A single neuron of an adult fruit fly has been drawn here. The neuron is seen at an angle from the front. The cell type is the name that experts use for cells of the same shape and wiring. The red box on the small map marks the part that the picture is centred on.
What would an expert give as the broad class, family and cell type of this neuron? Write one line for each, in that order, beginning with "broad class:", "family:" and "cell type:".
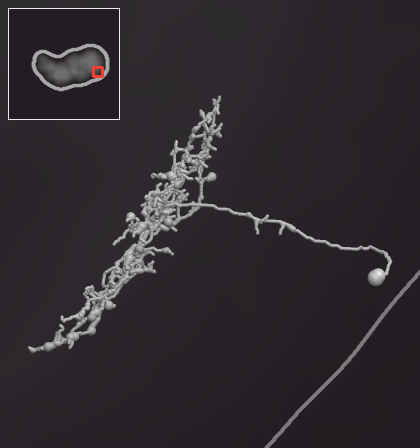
broad class: optic-lobe intrinsic neuron
family: Cm
cell type: Cm5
